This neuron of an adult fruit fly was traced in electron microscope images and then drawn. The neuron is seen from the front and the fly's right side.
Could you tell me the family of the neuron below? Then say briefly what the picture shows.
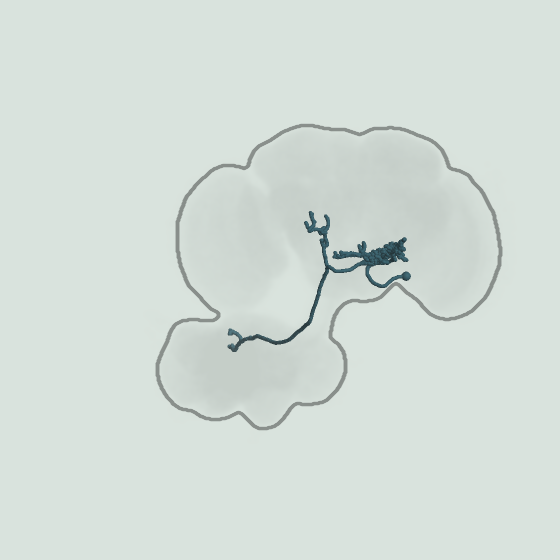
The family is hemilineage LB7. Its broad class is descending neuron. Its cell body lies on the right of the picture. As drawn here it is wider than it is tall.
